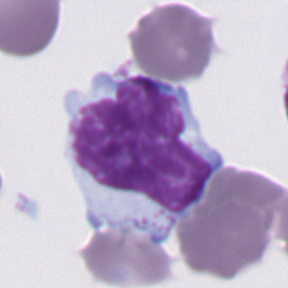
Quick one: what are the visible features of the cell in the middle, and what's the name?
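Outline: irregular, with small rounded bulges along the upper and left edges. Nucleus: large and irregular, with folds and indentations. Cytoplasm: pale greyish-blue, holding a few fine reddish-purple granules near the lower edge of the cell. Name: large granular lymphocyte.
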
